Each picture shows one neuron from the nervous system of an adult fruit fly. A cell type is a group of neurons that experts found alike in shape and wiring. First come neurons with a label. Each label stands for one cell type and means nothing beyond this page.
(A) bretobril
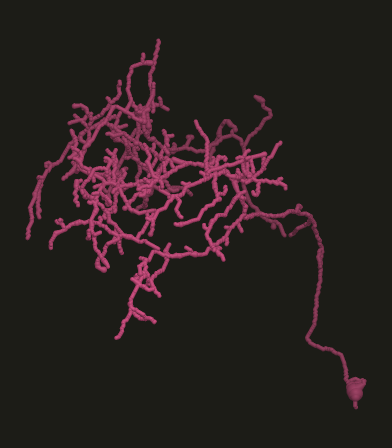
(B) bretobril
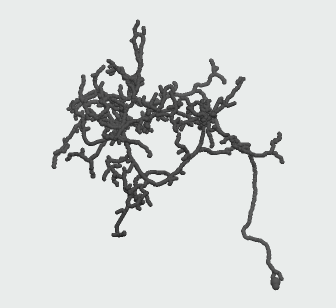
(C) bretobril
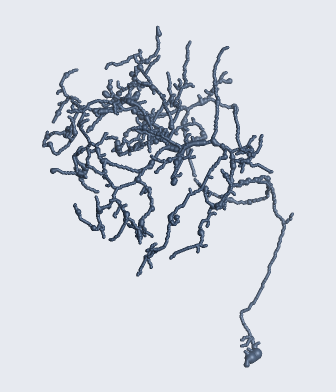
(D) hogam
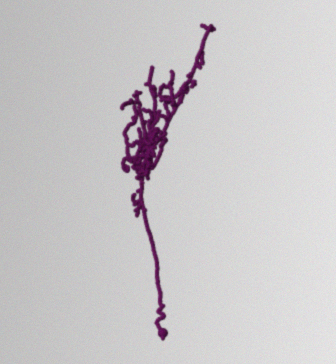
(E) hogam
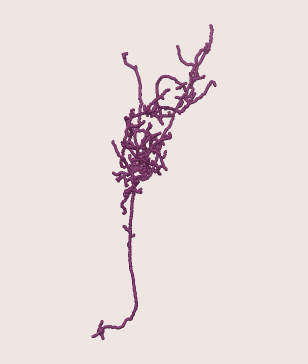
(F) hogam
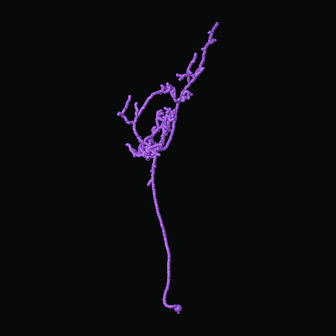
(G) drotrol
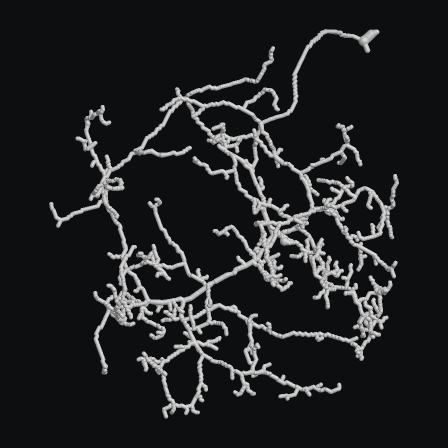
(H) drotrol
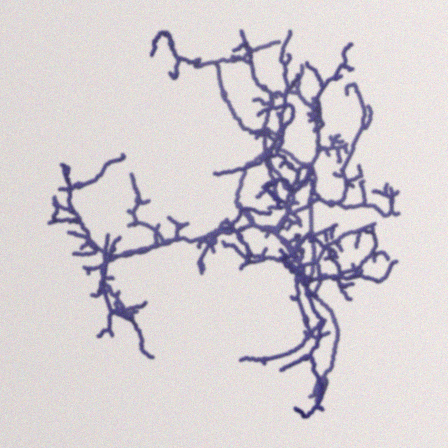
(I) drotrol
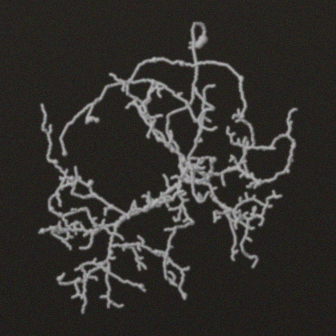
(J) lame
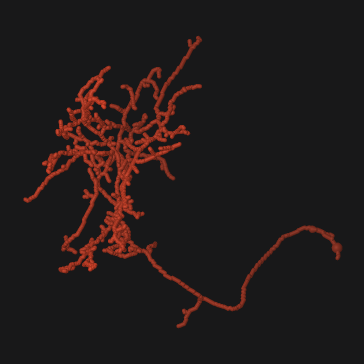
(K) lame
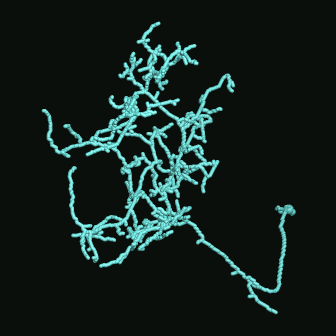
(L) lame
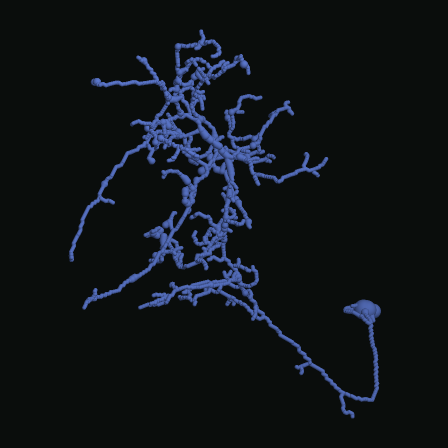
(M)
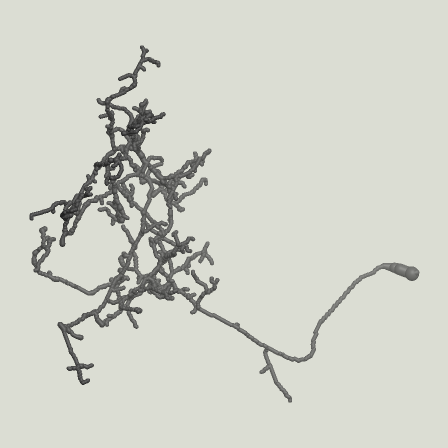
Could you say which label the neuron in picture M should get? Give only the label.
lame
